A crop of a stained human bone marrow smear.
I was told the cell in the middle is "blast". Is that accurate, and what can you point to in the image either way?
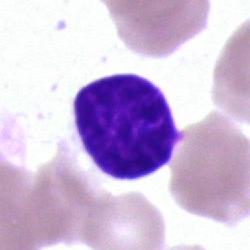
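Outline: roughly round. Nucleus: fills almost the whole cell.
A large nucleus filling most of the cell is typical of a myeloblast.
Nuclear size: fits either blast or lymphocyte. Cytoplasm: no distinct rim visible around the nucleus.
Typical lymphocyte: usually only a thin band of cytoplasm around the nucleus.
Nucleoli: none seen.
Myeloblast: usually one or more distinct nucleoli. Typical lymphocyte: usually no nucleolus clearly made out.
Absent nucleoli: go with lymphocyte, against blast. Granules: none visible. Verdict: not blast; lymphocyte.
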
